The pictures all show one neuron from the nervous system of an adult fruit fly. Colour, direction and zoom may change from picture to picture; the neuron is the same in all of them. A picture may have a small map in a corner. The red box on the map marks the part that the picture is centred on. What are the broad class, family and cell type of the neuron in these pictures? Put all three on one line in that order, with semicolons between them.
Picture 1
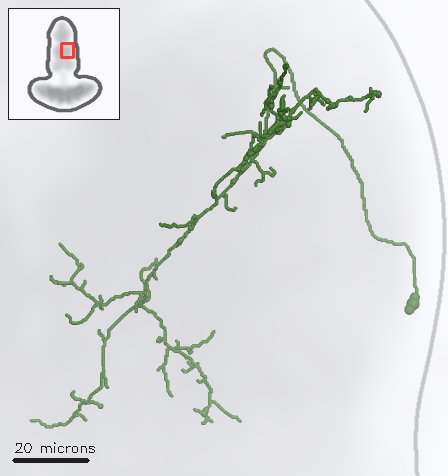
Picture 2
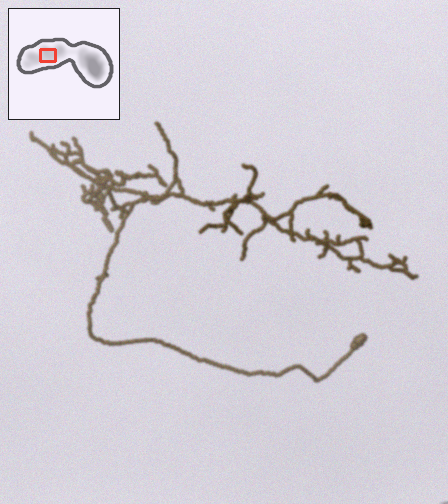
nerve-cord intrinsic neuron; hemilineage 19A; IN19A114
